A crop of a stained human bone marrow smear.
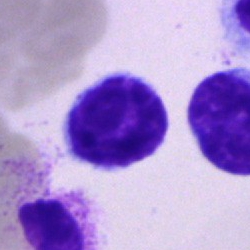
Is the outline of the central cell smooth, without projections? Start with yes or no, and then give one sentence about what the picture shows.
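Yes. The cell outline is round and smooth.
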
